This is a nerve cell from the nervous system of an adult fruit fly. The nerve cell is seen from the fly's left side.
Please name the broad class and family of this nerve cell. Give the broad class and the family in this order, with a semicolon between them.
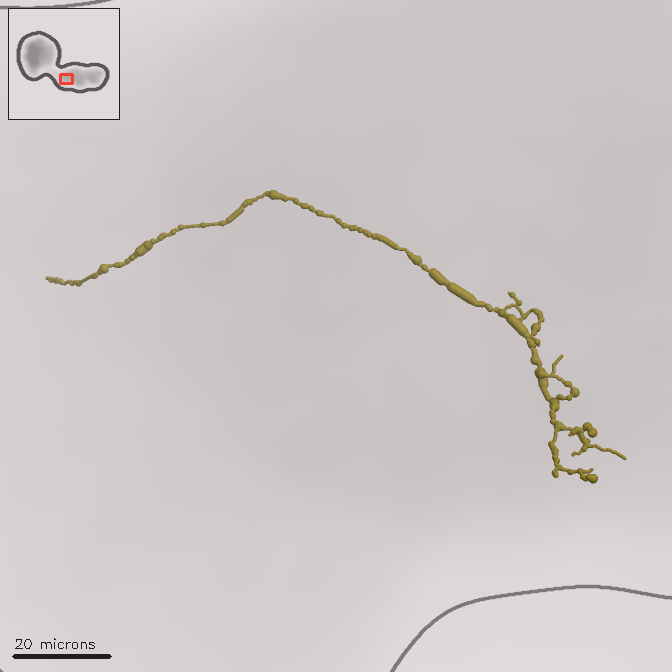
sensory neuron entering the nerve cord; class mechanosensory tactile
